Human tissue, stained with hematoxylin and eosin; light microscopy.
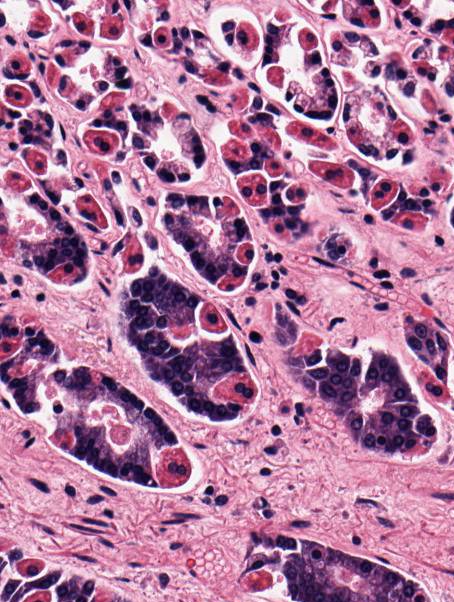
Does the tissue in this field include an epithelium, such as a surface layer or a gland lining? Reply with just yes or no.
Yes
